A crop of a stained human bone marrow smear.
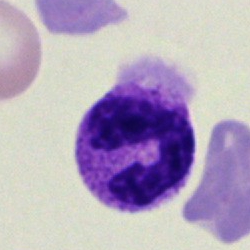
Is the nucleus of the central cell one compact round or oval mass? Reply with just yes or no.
No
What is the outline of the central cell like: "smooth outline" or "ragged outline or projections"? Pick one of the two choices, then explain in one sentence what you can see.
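Ragged outline or projections. A pale, ragged-edged lavender bulge projects from the top of the cell.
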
